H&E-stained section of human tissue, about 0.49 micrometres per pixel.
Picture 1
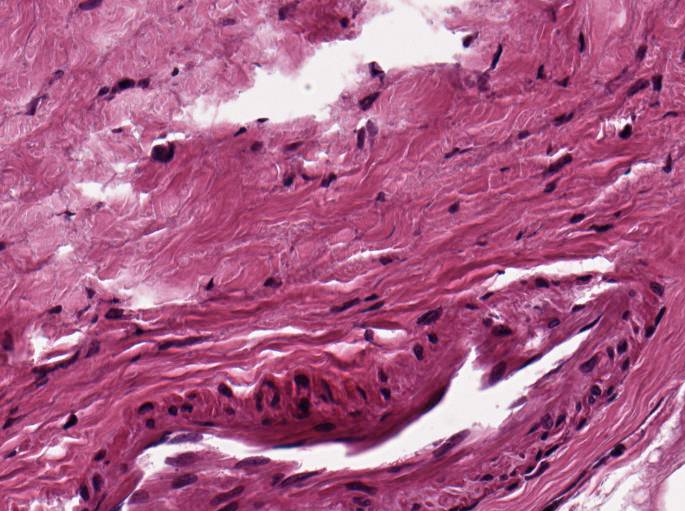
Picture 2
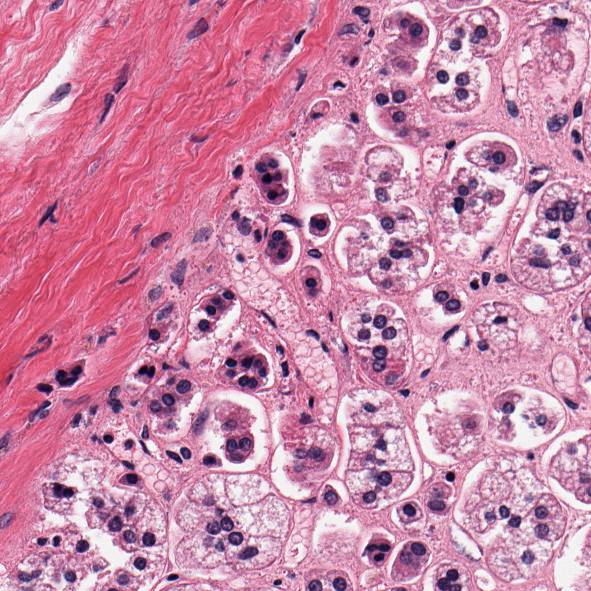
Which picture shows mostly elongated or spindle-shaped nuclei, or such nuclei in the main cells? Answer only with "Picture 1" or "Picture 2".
Picture 1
